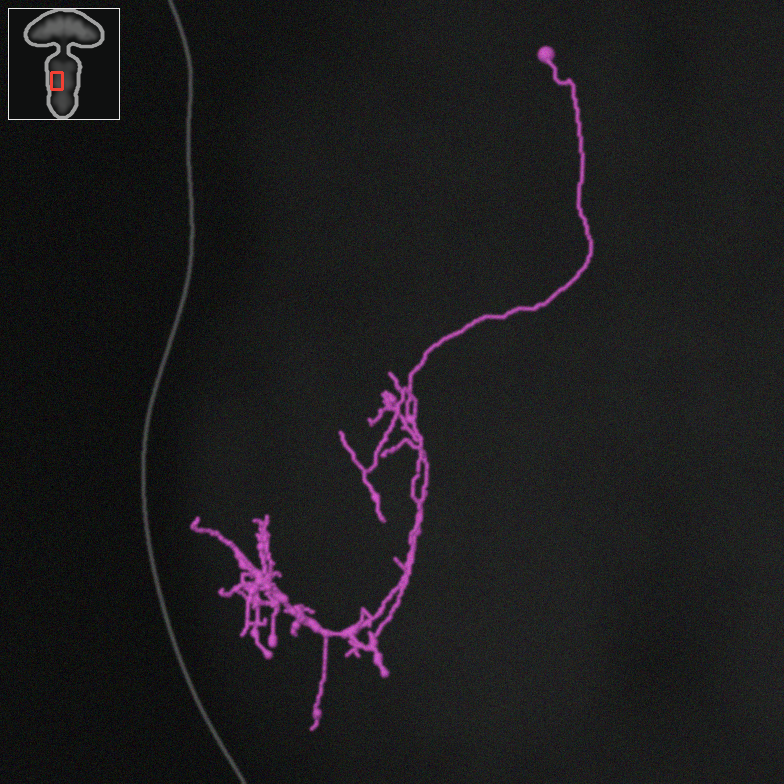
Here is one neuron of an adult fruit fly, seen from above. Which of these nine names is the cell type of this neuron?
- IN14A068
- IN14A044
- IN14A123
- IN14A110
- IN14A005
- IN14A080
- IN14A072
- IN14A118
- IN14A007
IN14A110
